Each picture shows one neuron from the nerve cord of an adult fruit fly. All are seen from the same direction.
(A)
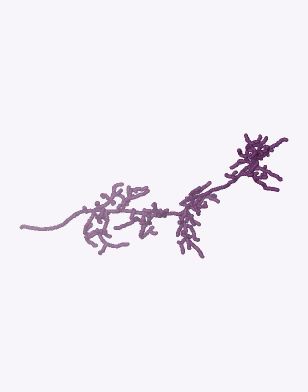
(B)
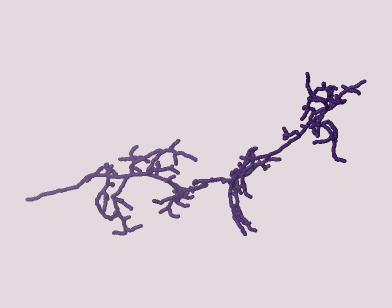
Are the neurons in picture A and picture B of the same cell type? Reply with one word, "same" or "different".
same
